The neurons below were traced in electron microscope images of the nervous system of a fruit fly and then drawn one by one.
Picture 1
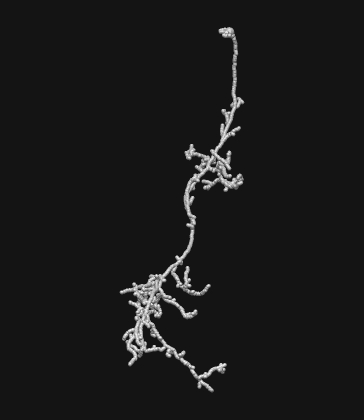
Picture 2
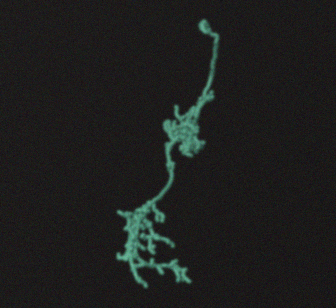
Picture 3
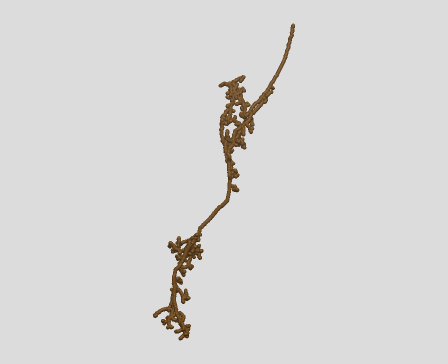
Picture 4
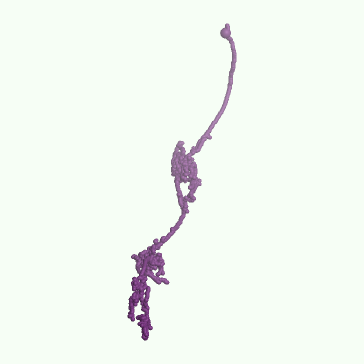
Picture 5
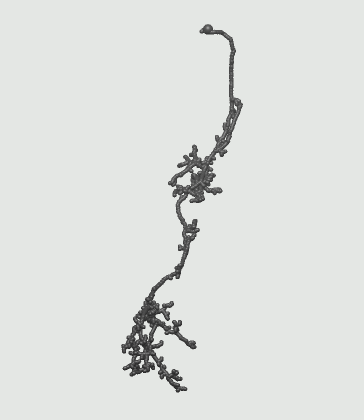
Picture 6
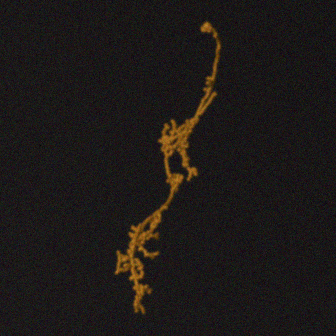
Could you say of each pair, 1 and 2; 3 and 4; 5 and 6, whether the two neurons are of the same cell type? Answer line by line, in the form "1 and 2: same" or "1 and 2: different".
1 and 2: same
3 and 4: same
5 and 6: same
